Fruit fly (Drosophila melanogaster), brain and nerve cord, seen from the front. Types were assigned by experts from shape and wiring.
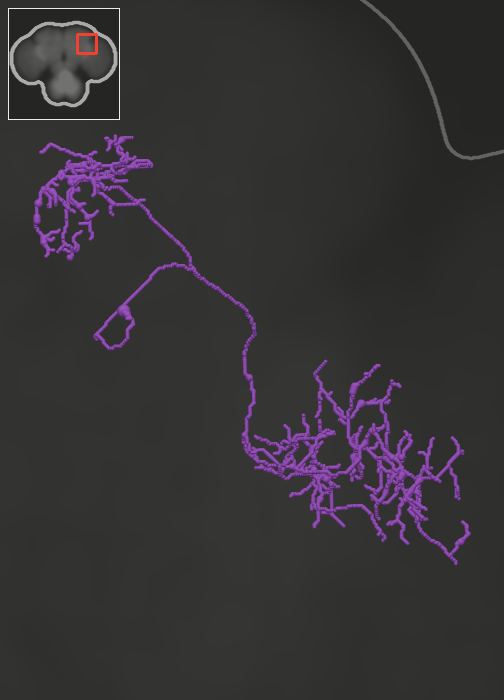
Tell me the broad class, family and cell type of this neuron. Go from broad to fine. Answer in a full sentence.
A visual projection neuron of hemilineage AOTUv2, type LT52.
